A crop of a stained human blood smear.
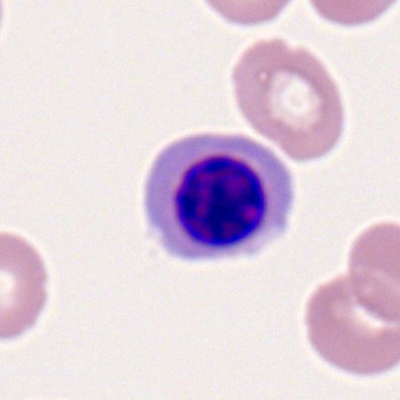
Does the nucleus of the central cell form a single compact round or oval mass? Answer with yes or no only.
Yes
